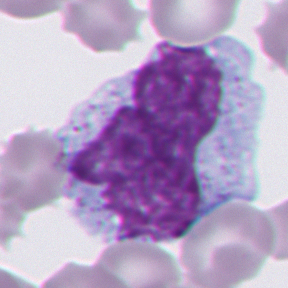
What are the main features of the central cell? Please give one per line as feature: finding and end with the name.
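Outline: irregular, the edge uneven and a bit ruffled
Nucleus: irregular too, folded and notched along its border
Cytoplasm: pale grey-blue
Dots: fine pinkish-purple ones, scattered through the cytoplasm
Name: monocyte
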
